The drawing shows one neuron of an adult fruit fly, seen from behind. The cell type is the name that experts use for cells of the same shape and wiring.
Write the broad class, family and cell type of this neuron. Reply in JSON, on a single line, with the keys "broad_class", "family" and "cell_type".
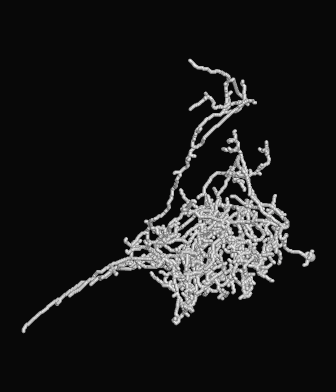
{"broad_class": "central-brain intrinsic neuron", "family": "hemilineage VLPl&p2_lateral", "cell_type": "AVLP101"}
